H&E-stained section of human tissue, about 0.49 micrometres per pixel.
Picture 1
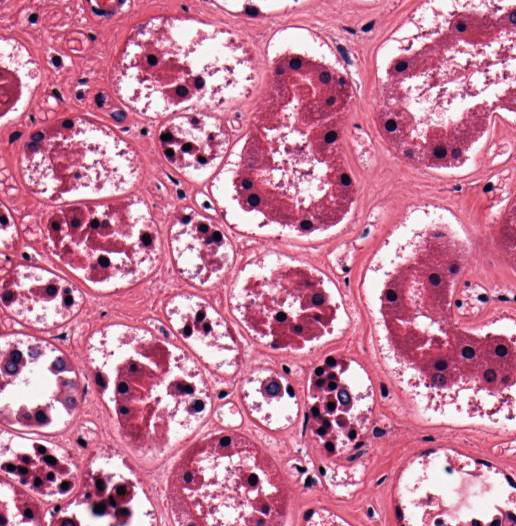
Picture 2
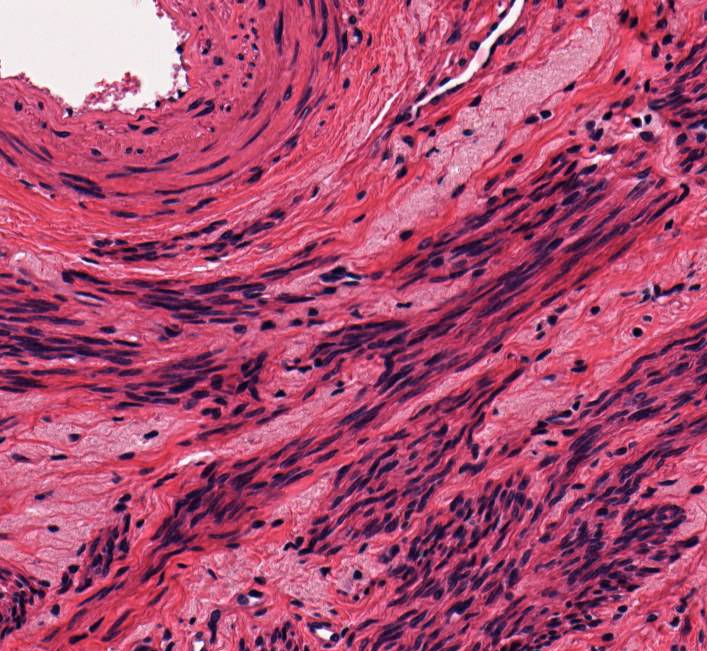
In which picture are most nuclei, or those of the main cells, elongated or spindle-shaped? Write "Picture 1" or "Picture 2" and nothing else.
Picture 2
